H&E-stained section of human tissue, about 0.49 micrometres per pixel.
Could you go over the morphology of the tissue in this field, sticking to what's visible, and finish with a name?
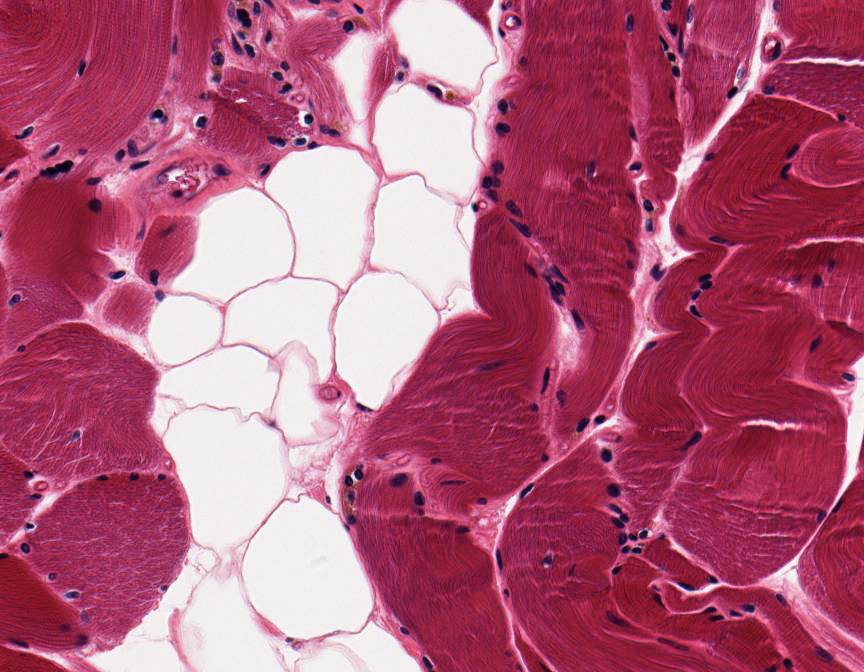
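Look first at the left side, where many fibres are cut across, so their profiles are rounded to polygonal. Now move to the right: the fibres there are cut lengthwise and follow a wavy, curving course. Their nuclei are dark and flattened, sitting at the fibre edges. You will also find adipocytes, showing as large empty spaces separated by thin pink membranes. This is skeletal muscle.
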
